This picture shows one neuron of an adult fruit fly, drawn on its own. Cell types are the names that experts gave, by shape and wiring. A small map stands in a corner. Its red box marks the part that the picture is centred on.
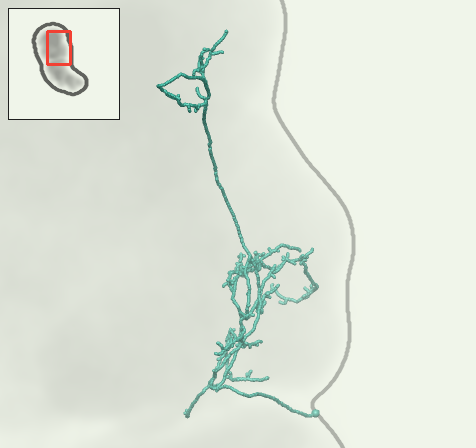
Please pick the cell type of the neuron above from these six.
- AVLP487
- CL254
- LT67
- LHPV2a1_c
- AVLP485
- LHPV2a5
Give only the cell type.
CL254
